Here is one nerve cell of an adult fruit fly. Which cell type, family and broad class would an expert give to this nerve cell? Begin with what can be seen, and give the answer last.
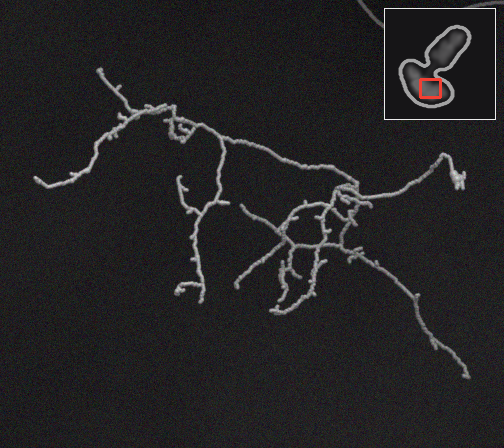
It lies in the brain. The cell body can be seen on the right of the picture. Dozens of branch ends can be seen. Its cell type is IB087. The family is hemilineage PSp3. This is a central-brain intrinsic neuron.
